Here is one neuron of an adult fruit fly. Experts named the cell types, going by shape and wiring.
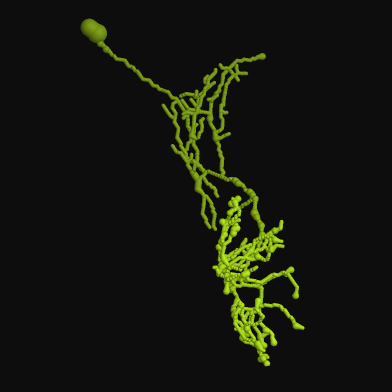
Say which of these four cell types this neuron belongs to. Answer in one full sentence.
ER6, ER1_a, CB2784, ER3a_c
As for cell type, this neuron is ER3a_c.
